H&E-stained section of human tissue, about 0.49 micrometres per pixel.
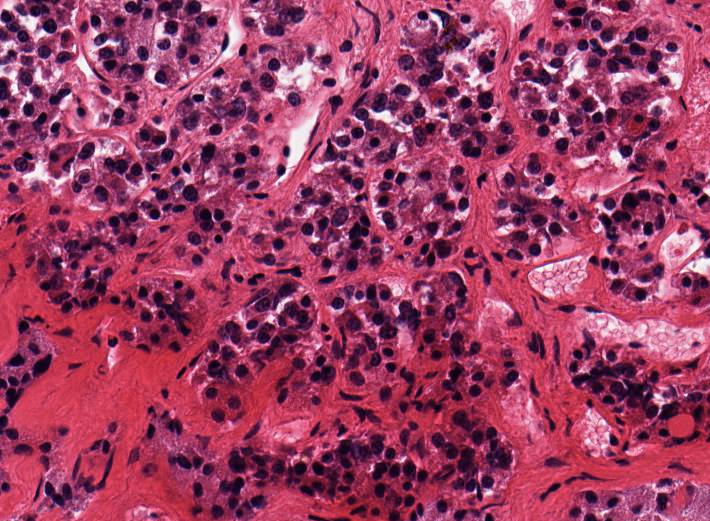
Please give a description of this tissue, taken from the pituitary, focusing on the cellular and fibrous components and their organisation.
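Nested cells: nuclei mostly round, darkly stained. Cytoplasm ranges from granular pink-purple to pale and clear. Right side: small clusters with pale, finely bubbly, vacuolated cytoplasm. Fibrous septa: scattered thin spindle-shaped nuclei.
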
